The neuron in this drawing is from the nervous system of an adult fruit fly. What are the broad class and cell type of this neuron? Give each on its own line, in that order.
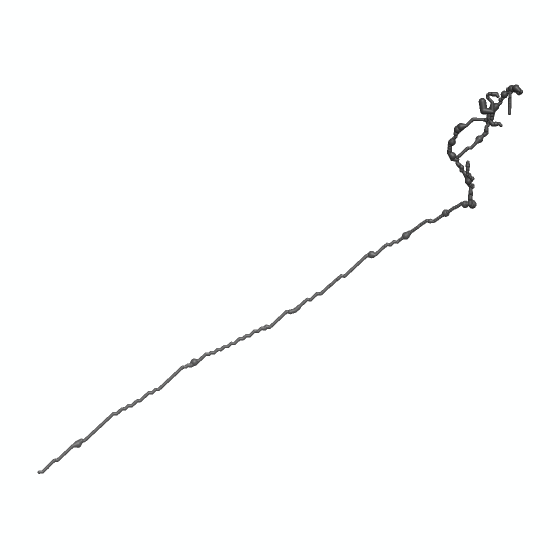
sensory neuron entering the nerve cord
SNxx03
